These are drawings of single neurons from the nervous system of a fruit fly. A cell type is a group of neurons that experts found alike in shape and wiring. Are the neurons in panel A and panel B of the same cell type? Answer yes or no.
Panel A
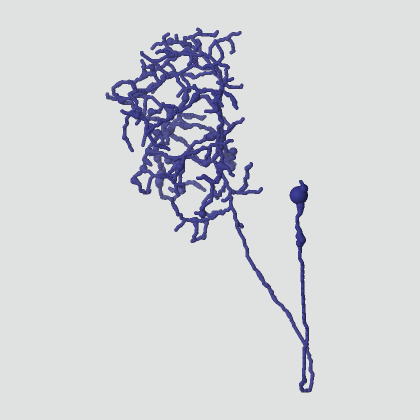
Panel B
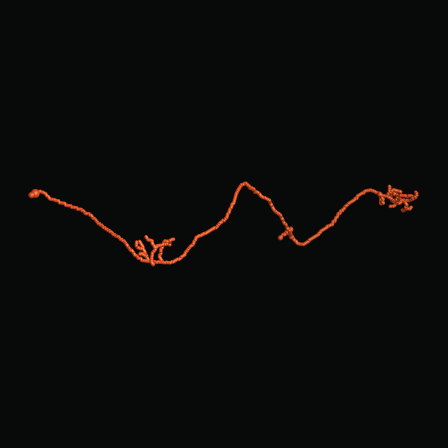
no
